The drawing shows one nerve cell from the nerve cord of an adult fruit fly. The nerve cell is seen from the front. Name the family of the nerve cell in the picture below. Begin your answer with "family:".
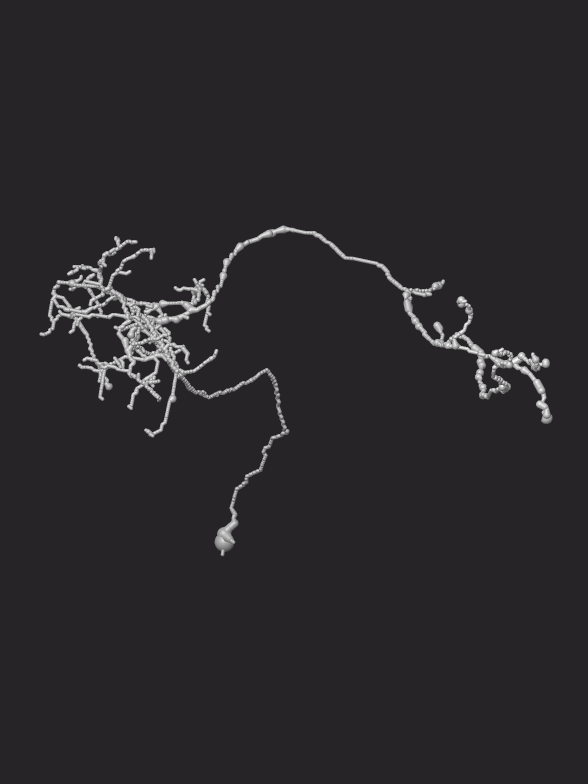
family: hemilineage 06A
